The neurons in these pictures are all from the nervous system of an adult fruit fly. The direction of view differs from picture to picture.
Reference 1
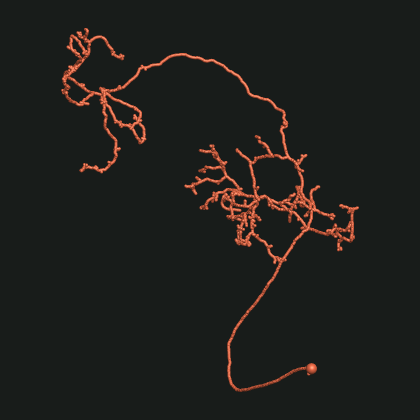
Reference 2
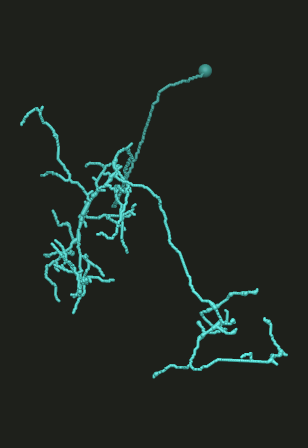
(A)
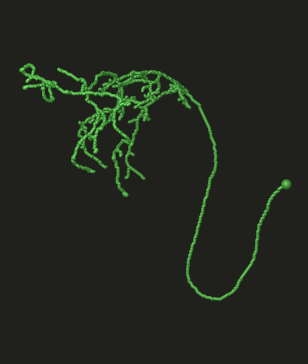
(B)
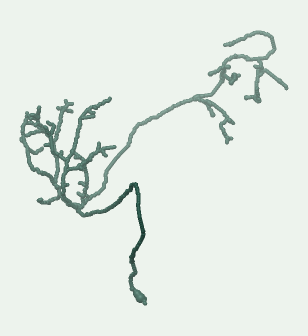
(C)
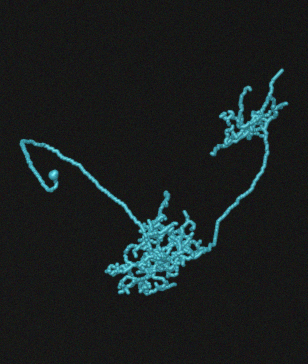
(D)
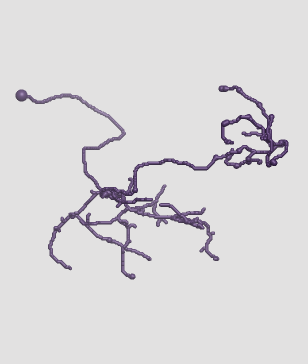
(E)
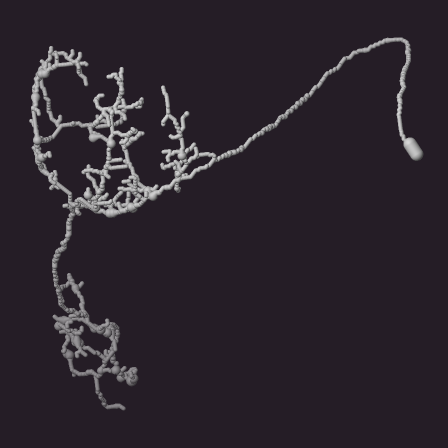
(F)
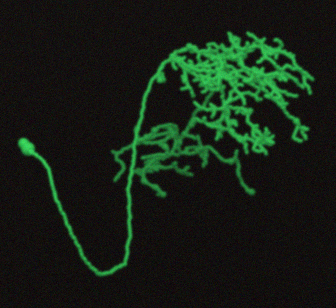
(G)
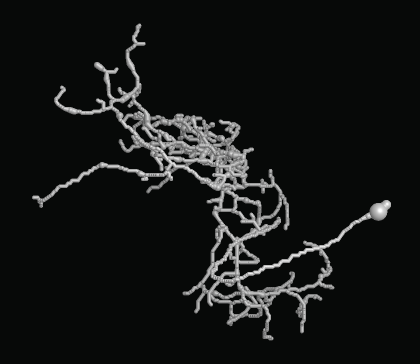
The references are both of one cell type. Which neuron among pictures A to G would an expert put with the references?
Picture D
